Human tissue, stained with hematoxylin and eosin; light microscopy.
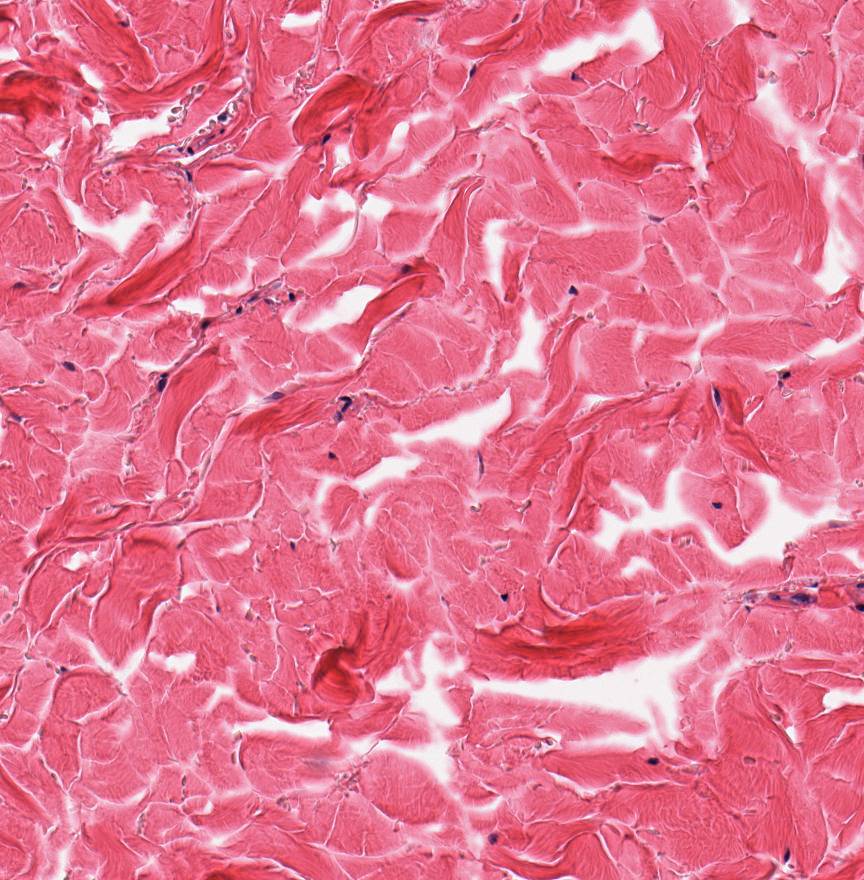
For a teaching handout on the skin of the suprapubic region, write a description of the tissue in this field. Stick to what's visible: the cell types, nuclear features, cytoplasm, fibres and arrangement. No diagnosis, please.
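Basically, closely packed, bright pink, irregular angular bundles fill the field in many directions, with a fine, streaky fibrillar texture. Between them, sparse small dark nuclei lie singly. Narrow strands, upper left and right edge below middle, hold small thin-walled vessels with a few nuclei.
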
